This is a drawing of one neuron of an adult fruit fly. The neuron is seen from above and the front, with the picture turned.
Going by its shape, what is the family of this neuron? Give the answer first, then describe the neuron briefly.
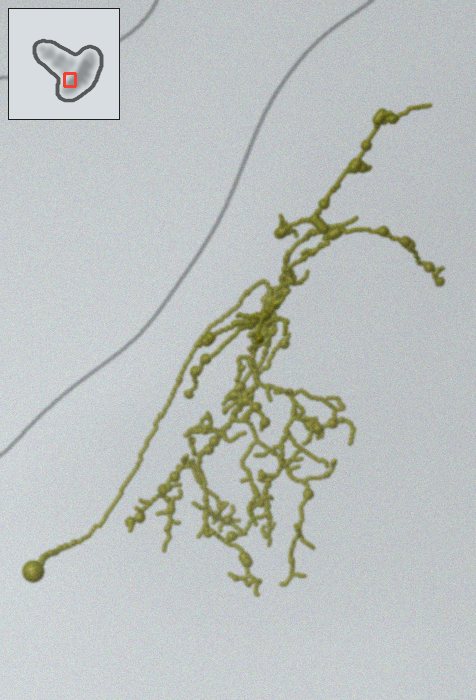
The family is hemilineage SLPp&v1_posterior. This is a central-brain intrinsic neuron. The cell body is at the lower left of the picture. Dozens of branch ends can be seen.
